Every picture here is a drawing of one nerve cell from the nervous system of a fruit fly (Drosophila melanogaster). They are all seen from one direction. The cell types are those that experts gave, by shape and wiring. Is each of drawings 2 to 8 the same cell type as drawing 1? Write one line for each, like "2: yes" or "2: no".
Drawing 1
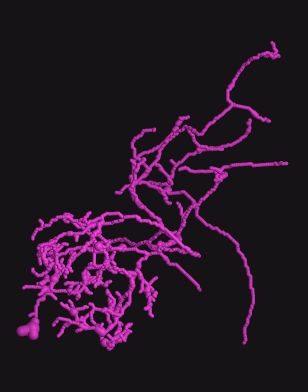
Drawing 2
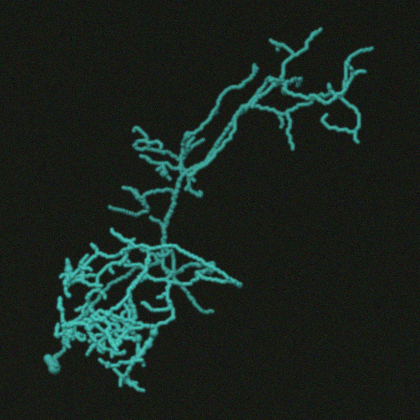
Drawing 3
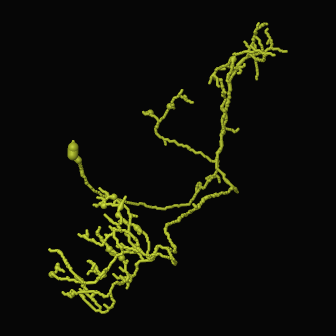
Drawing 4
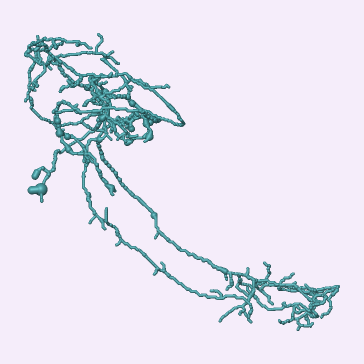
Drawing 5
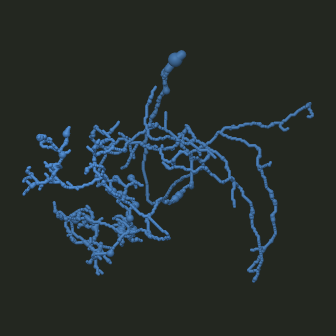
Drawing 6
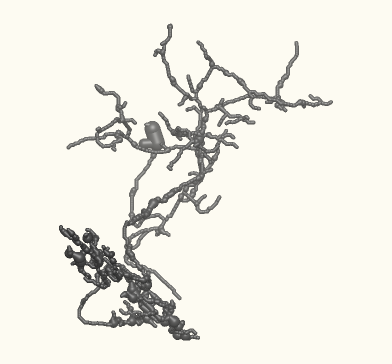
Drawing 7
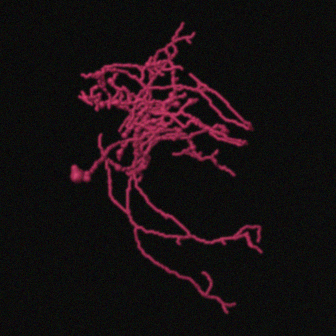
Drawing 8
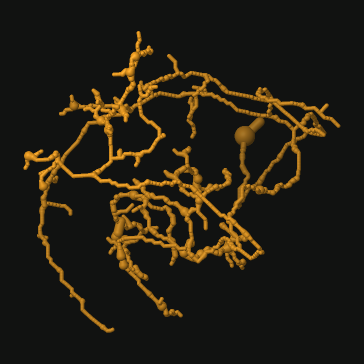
2: yes
3: yes
4: no
5: no
6: no
7: no
8: no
